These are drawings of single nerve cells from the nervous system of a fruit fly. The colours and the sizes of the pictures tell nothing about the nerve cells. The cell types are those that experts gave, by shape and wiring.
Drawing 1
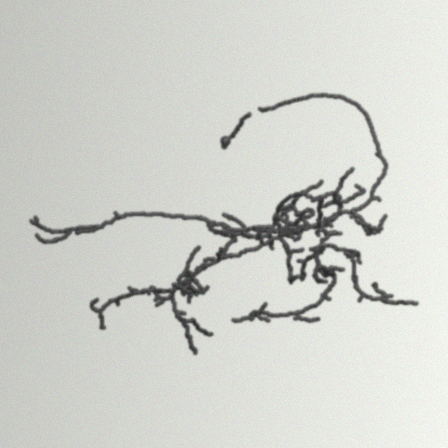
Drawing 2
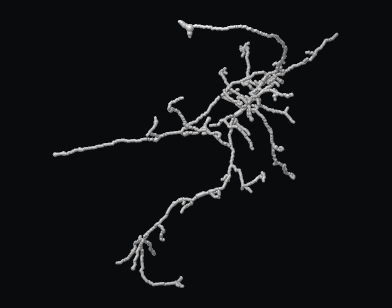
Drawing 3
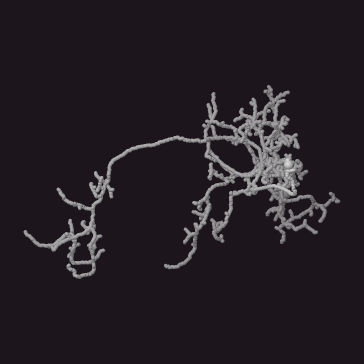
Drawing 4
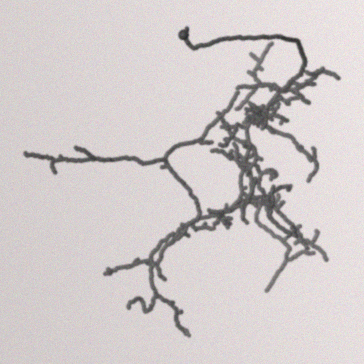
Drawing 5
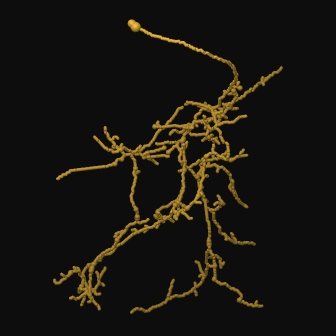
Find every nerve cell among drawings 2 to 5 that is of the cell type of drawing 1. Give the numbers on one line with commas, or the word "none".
2, 4, 5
